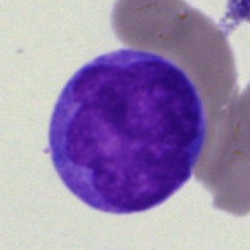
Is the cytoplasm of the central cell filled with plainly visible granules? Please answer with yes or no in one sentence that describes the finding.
No, the cytoplasm of this cell holds no visible granules.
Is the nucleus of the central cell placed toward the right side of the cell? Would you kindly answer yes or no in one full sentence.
Yes, it is to the left of the nucleus that most cytoplasm lies.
